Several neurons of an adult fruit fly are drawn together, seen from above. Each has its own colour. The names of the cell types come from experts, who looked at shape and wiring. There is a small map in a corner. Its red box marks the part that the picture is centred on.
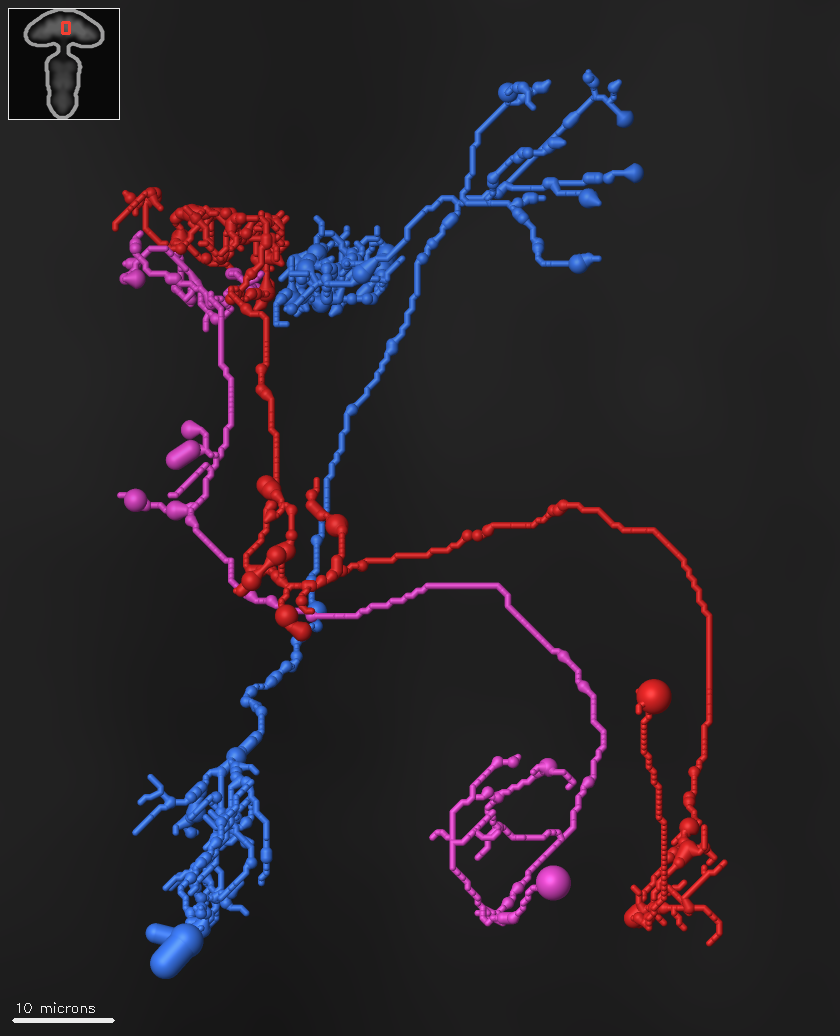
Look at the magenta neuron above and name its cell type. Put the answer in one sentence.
The cell type is PFNp_a.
